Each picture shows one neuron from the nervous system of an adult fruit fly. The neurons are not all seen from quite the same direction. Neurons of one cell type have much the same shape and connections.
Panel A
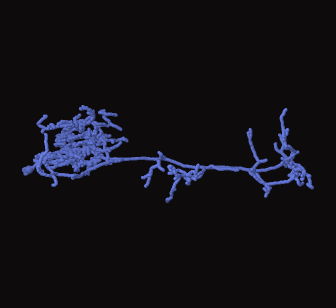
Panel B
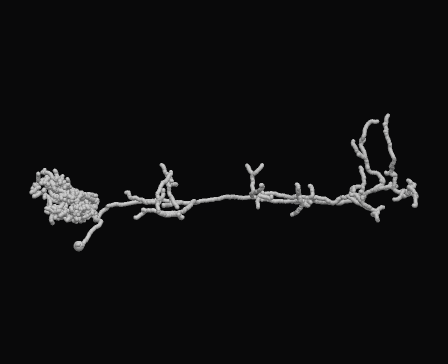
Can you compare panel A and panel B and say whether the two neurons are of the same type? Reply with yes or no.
yes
